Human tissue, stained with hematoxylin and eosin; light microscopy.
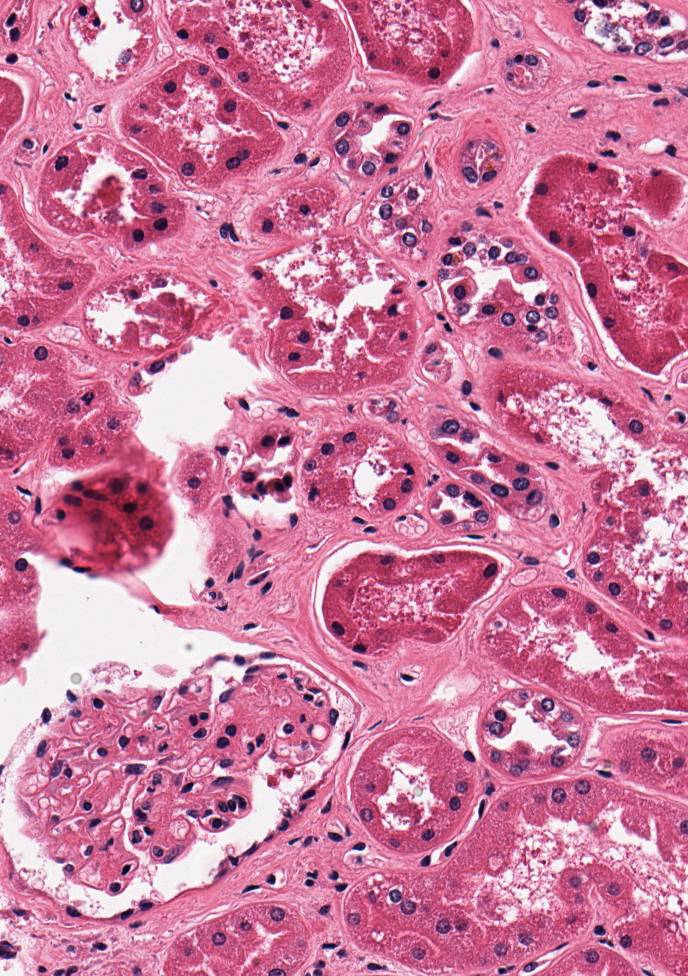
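Renal cortex: a single glomerulus with a rounded, lobulated capillary tuft lies at lower left. Cross-sectioned tubules lined by cells with strongly eosinophilic, granular cytoplasm and round, dark nuclei pack most of the field. Thin bands of pink fibrous stroma with scattered spindle-shaped nuclei run between them.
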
